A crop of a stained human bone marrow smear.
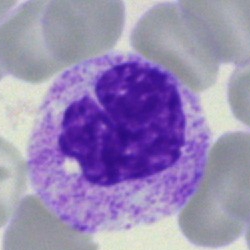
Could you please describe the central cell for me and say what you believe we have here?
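Looking at the central cell, its outline seems roughly round and smooth. A notch cuts into the nucleus from its upper edge. I can't make out any nucleoli in that nucleus. There is also a single small clear space at the lower left edge of the nucleus. This cell is a metamyelocyte.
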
